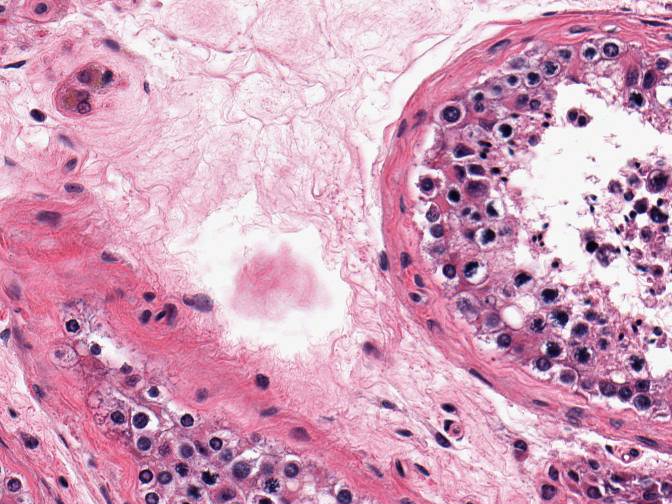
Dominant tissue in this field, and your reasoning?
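Seminiferous tubule makes up most of the field: one tubule cut in cross-section fills the right side, and another cut obliquely runs along the lower left. Each has a thick, pink, layered fibrous wall with flattened, elongated nuclei, lined inside by several layers of round cells with dark, coarsely clumped chromatin.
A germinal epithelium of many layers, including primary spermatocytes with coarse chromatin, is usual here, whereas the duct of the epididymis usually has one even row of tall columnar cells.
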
